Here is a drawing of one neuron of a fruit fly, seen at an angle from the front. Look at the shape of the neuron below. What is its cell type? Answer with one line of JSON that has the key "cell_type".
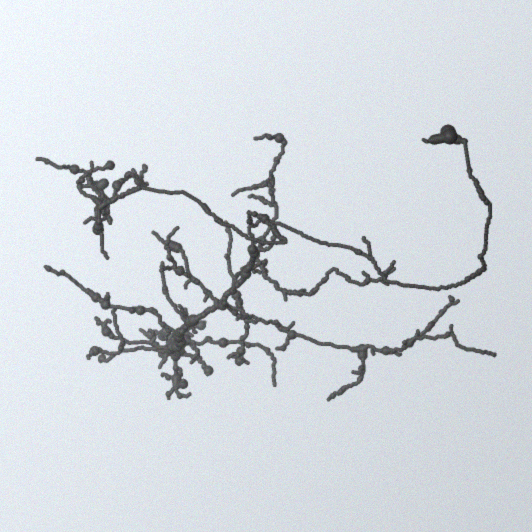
{"cell_type": "IN01A067"}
